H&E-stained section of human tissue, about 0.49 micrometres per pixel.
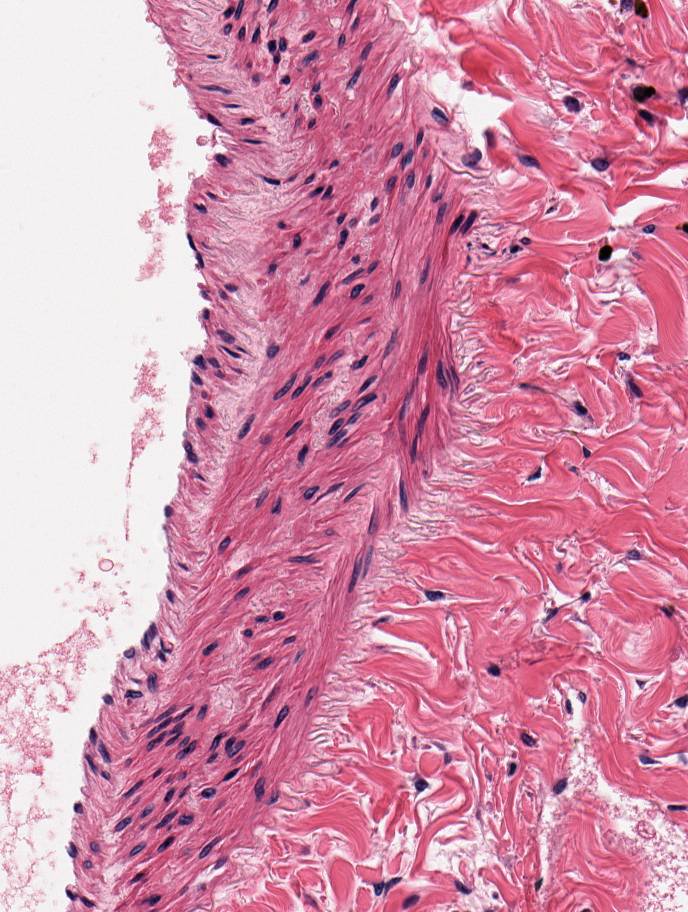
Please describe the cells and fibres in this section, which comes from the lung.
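Point one, the band: its spindle cells lie with their long axes parallel to the length of the band. Point two, their nuclei: elongated, blunt-ended and dark purple. Point three, the right half of the field: thick, wavy, bright pink collagen bundles running in many directions. Point four, cellularity there: nuclei are sparse and scattered among those collagen bundles.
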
